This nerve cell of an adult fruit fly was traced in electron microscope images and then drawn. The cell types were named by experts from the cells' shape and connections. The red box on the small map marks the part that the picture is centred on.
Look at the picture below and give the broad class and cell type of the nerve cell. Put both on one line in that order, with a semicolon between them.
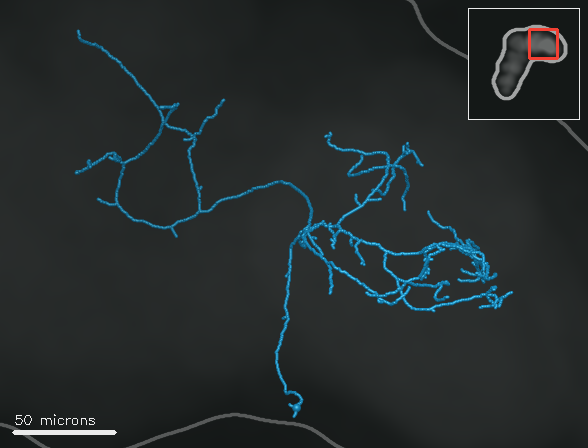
central-brain intrinsic neuron; AVLP709m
